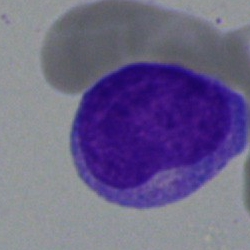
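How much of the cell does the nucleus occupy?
Most of it.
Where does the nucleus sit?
Toward the top, with most of the cytoplasm below it.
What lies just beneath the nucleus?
A paler patch of cytoplasm.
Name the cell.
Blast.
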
